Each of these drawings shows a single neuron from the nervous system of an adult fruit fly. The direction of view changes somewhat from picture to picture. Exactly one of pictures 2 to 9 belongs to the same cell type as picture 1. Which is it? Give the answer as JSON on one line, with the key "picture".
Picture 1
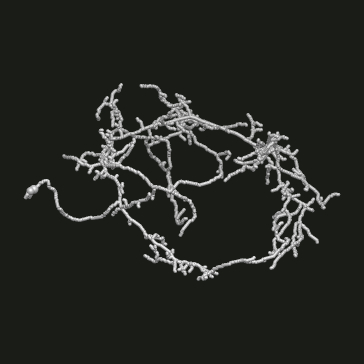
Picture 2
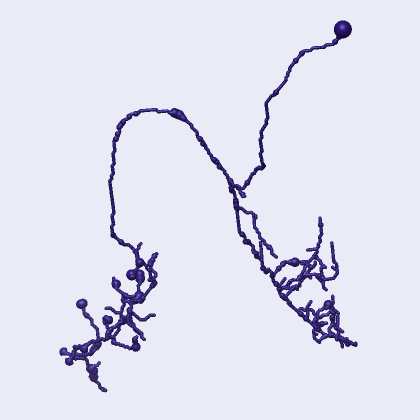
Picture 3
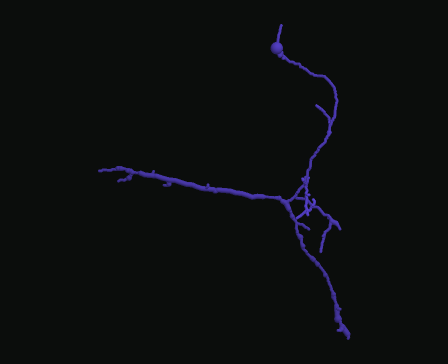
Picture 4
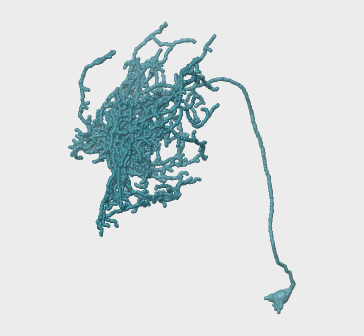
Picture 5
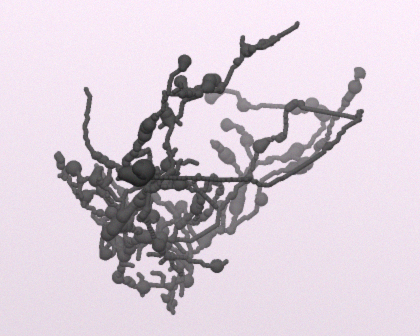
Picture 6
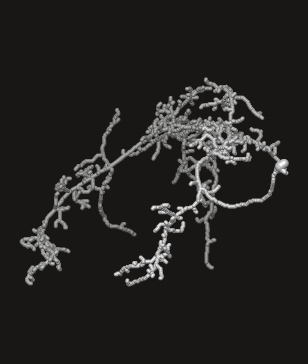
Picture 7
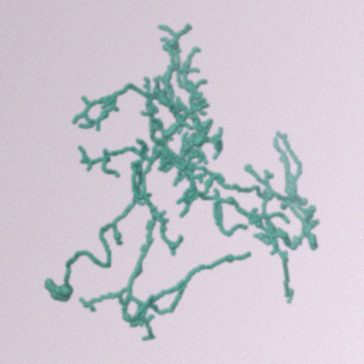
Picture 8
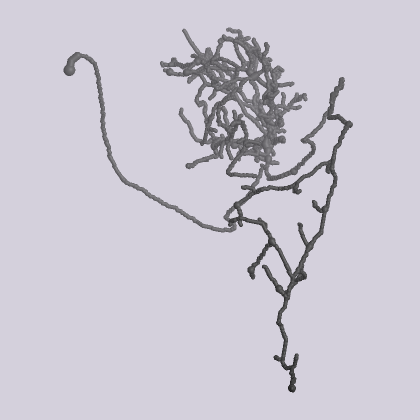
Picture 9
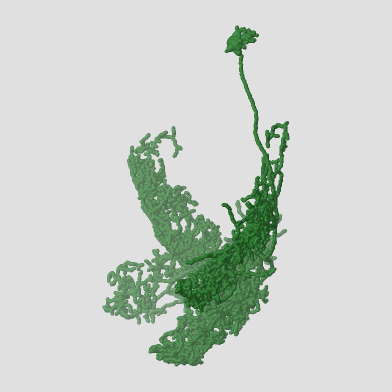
{"picture": 6}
